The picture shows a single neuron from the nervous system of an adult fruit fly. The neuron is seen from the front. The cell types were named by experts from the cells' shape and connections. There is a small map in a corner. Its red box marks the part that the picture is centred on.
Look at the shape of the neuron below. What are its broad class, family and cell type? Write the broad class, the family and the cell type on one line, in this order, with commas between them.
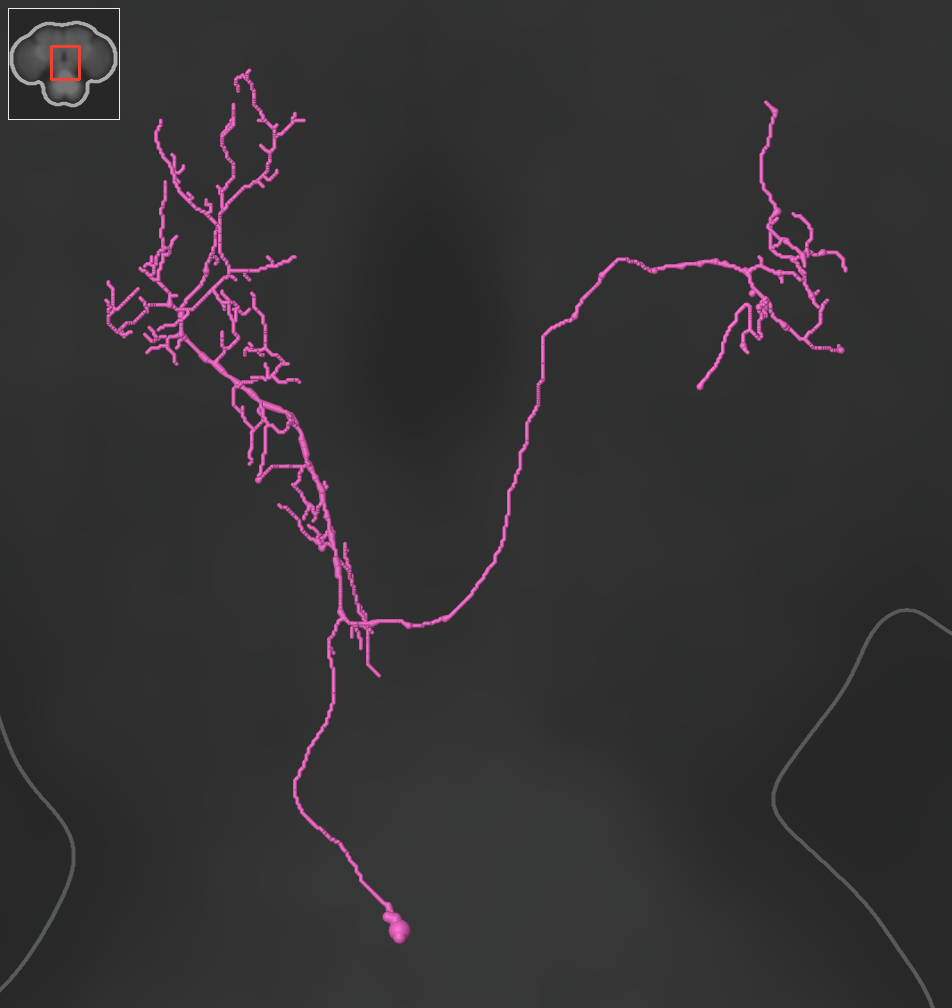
central-brain intrinsic neuron, hemilineage LB3, PS339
